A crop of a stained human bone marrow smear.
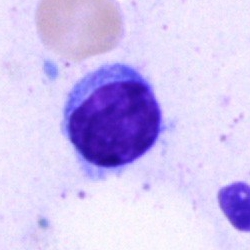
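Lymphocyte, central cell of a stained human bone marrow smear. Nucleus occupies most of the cell; narrow rim of blue cytoplasm, a crescent widest at upper left. Chromatin dense, dark purple. Small ragged fringe of cytoplasm at lower edge.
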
